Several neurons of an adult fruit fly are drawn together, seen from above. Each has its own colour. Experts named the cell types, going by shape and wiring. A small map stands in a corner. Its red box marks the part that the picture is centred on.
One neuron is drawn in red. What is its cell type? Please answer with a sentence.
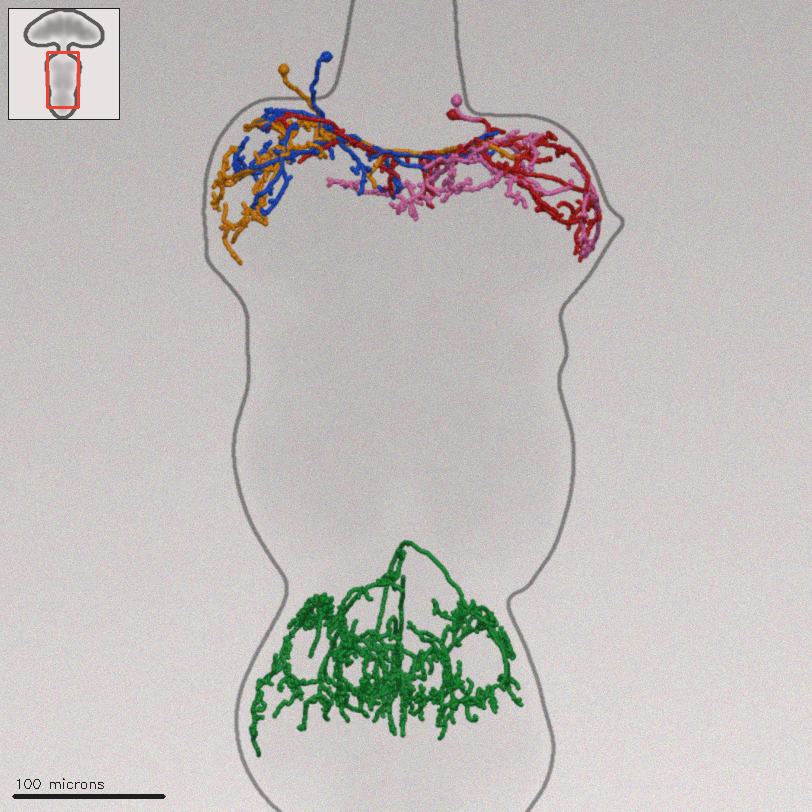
The cell type is IN16B058.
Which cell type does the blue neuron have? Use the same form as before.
The cell type is IN16B070.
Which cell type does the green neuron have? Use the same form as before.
The cell type is IN10B012.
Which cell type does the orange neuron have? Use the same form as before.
The cell type is IN16B061.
